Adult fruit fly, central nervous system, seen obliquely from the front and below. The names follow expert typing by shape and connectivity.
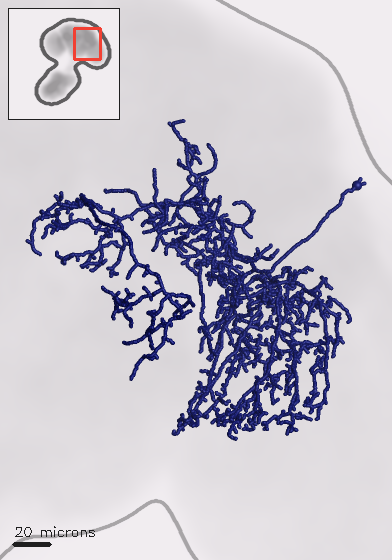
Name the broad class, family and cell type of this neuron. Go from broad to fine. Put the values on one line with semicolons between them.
visual projection neuron; hemilineage LHl4_posterior; LoVP100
